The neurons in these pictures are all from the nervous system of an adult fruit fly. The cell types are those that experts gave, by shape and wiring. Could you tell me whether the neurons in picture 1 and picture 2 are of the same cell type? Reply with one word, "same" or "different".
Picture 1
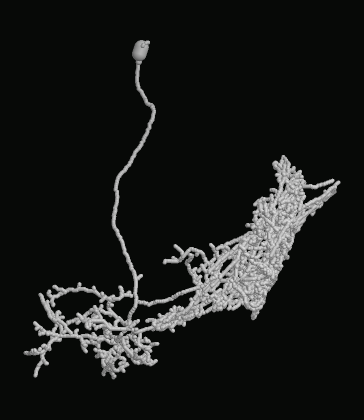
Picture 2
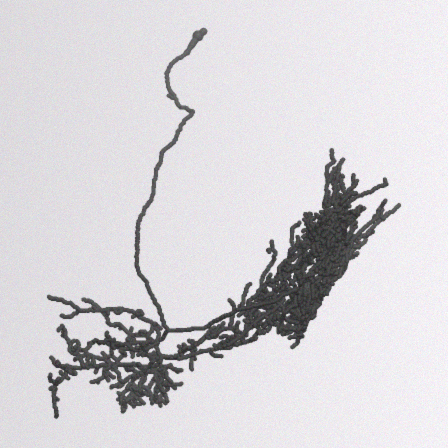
same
